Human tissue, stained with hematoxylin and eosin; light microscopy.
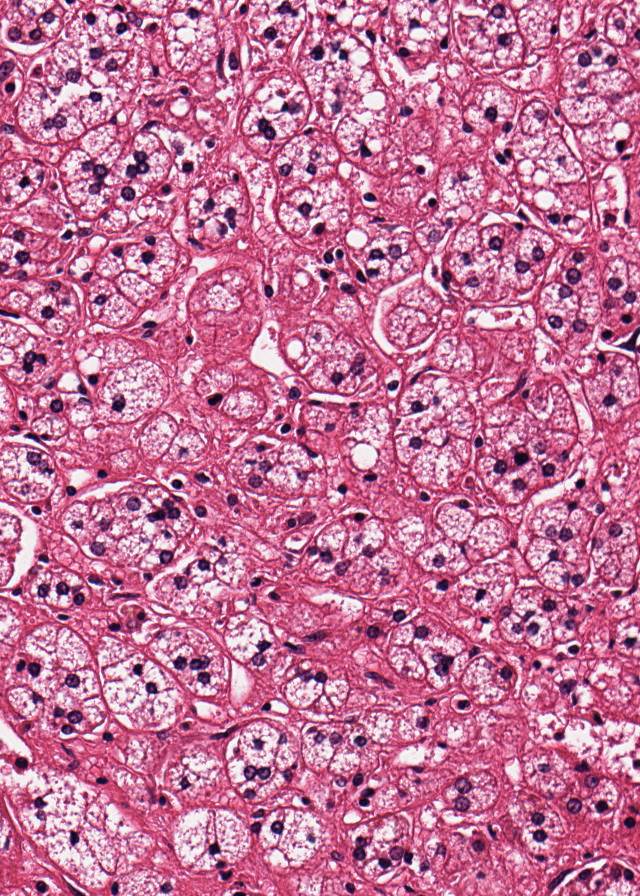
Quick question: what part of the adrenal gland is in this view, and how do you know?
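Zona fasciculata. Cells have abundant pale cytoplasm packed with fine clear vacuoles, foamy in appearance, and small, round, dark, central nuclei.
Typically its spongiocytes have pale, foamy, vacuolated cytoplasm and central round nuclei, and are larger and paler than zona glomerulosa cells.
Arrangement here: small rounded nests throughout, each outlined by a thin pink septum. Scant stroma between nests, with thin-walled capillaries lined by flattened endothelial nuclei.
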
